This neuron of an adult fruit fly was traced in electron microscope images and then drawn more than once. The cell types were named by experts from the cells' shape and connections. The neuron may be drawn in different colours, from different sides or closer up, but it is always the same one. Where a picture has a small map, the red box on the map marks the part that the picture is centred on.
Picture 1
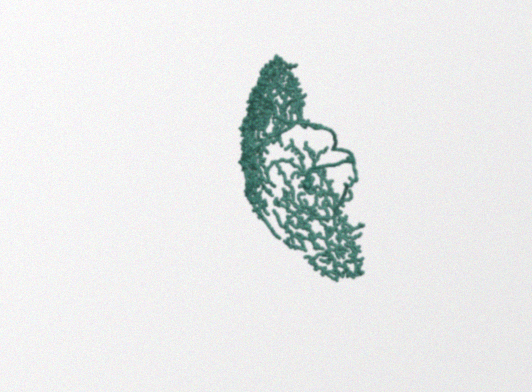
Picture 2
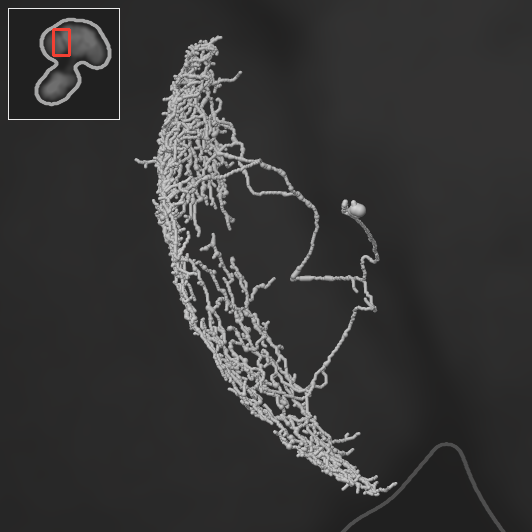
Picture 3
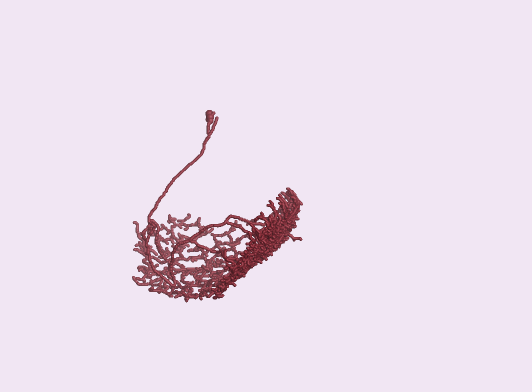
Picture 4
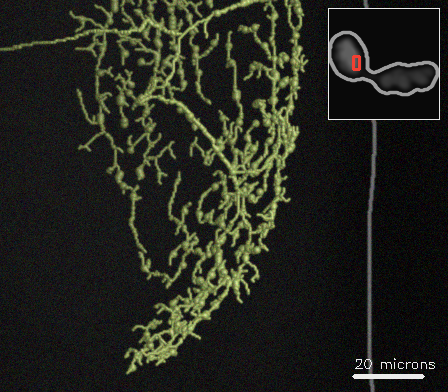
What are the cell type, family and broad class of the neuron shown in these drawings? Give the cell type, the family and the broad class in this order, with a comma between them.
Li29, Li, optic-lobe intrinsic neuron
